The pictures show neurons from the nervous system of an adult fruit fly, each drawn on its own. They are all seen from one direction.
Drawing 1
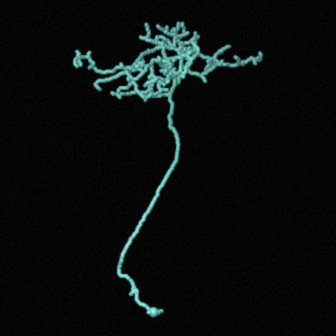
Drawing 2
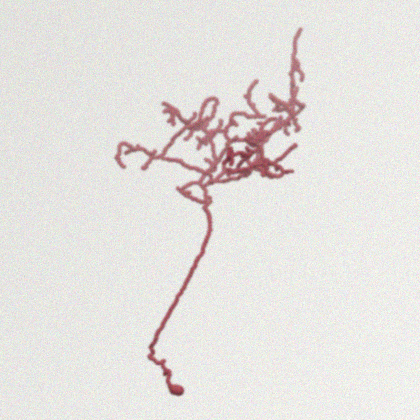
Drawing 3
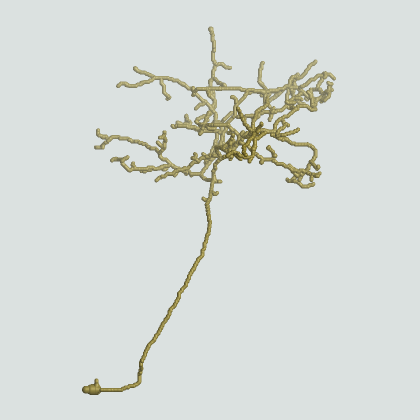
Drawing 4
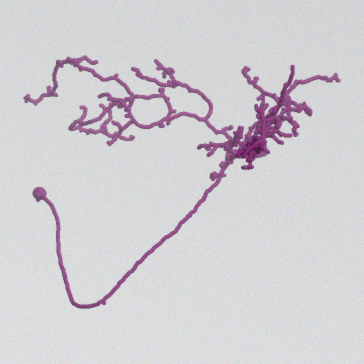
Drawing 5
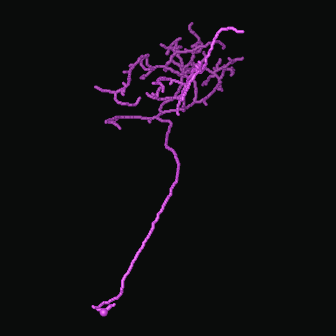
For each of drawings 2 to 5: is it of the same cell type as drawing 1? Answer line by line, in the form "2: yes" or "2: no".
2: no
3: no
4: no
5: yes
